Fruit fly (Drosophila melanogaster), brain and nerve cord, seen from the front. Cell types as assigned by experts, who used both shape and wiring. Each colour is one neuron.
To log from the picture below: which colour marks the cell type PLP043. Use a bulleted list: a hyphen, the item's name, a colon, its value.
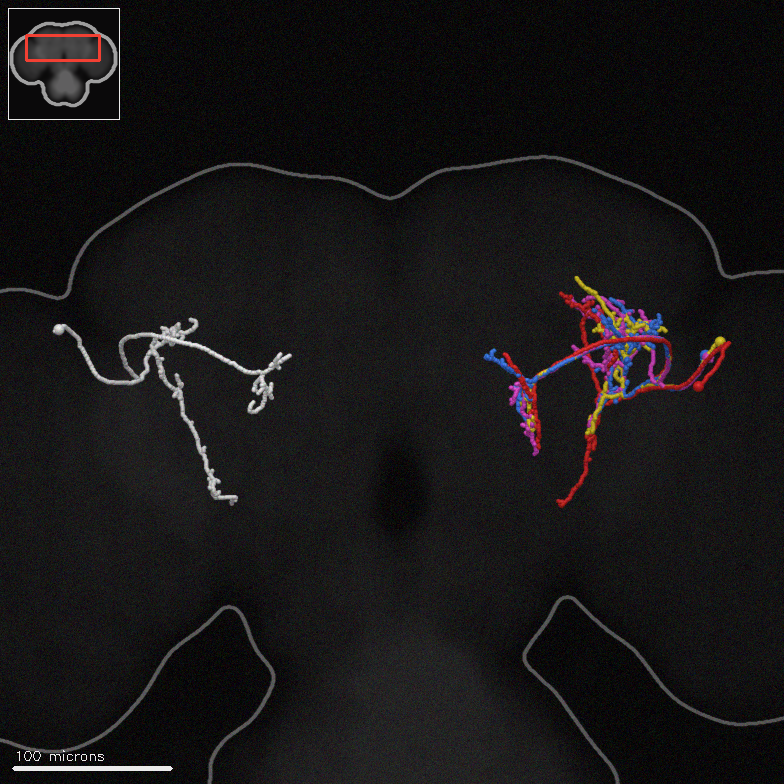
- colour: magenta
